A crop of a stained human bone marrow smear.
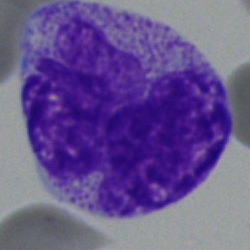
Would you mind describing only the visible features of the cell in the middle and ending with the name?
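What strikes me first is an irregular, folded nucleus with indentations in its outline. Its chromatin is dark violet, mottled with small paler spots. The cytoplasm is pale grey-blue, widest along the top of the cell, with fine purple granules scattered through it. This one is a monocyte.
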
